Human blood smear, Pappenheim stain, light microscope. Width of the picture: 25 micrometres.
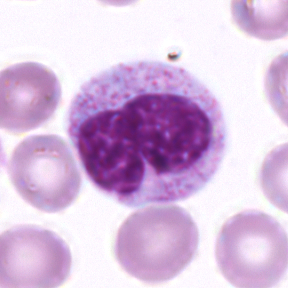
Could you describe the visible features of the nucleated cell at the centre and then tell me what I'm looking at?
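A notch on its lower side indents the nucleus. The nucleus is placed low in the cell, so a wider band of cytoplasm lies above it. Nucleoli cannot be seen. Many fine reddish granules are scattered throughout the cytoplasm. The cell is a band neutrophil.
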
